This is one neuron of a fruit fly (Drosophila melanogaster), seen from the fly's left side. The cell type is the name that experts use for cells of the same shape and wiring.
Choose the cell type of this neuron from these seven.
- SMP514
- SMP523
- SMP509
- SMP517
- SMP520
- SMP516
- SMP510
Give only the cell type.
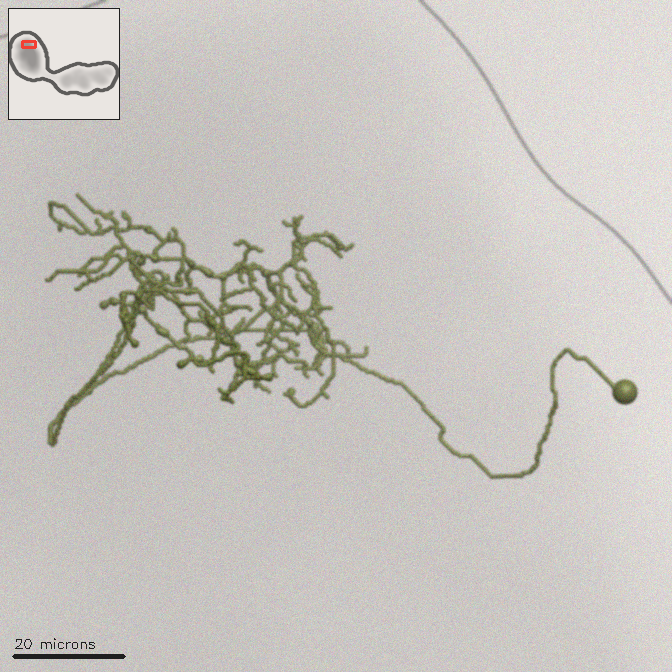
SMP520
